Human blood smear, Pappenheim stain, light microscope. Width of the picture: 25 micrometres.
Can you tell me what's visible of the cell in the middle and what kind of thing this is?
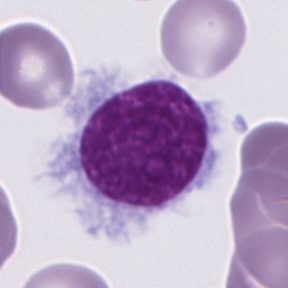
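Take your time with the chromatin here: it is dark purple and finely mottled. Now move out to the cytoplasm, which is pale greyish blue, with no distinct granules in it. Notice that its rim is wider on the left side of the nucleus than on the right. This is a hairy cell.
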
